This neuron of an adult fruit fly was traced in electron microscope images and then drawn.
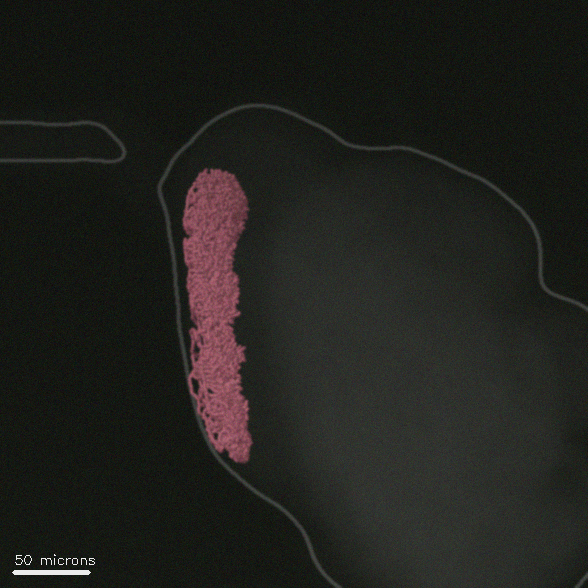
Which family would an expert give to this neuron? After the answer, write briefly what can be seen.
Its family is LPi. This is an optic-lobe intrinsic neuron. By the scale bar it is about 200 microns tall in this view. In this view it is more than twice as tall as it is wide.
